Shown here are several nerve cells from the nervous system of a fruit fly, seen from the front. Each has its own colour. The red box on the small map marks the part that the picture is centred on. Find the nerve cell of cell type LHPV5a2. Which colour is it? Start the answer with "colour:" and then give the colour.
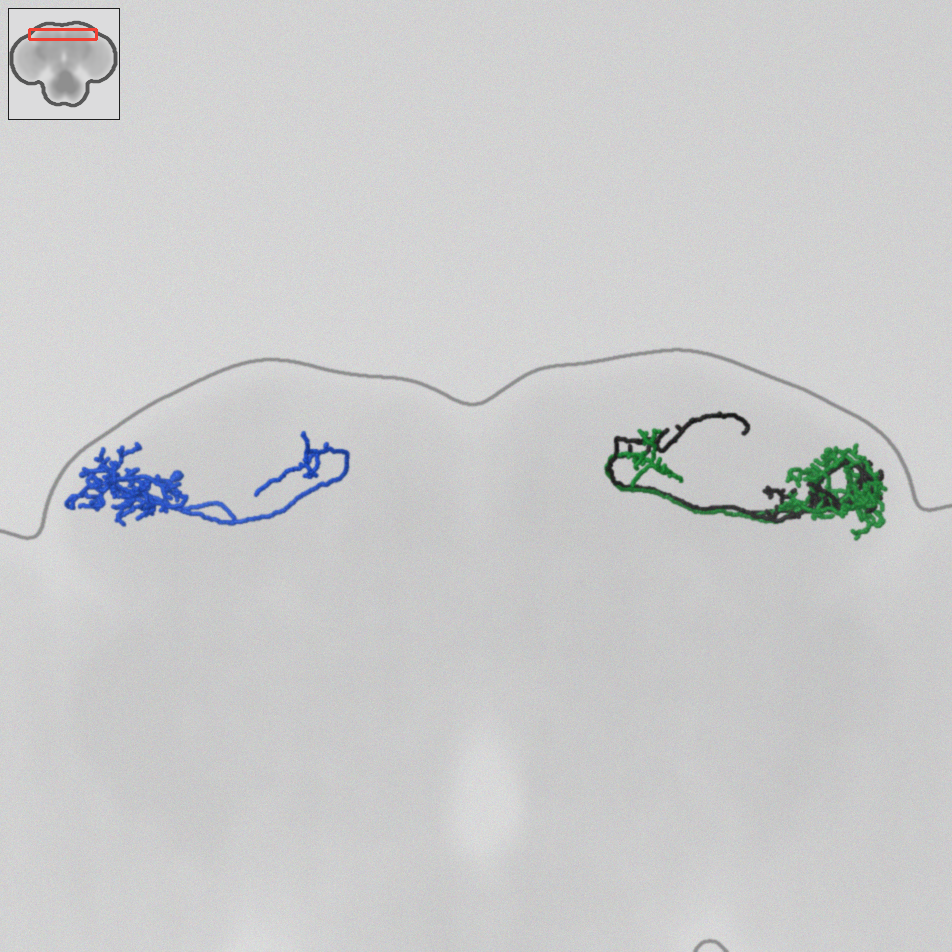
colour: green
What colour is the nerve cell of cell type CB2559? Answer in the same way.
colour: black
